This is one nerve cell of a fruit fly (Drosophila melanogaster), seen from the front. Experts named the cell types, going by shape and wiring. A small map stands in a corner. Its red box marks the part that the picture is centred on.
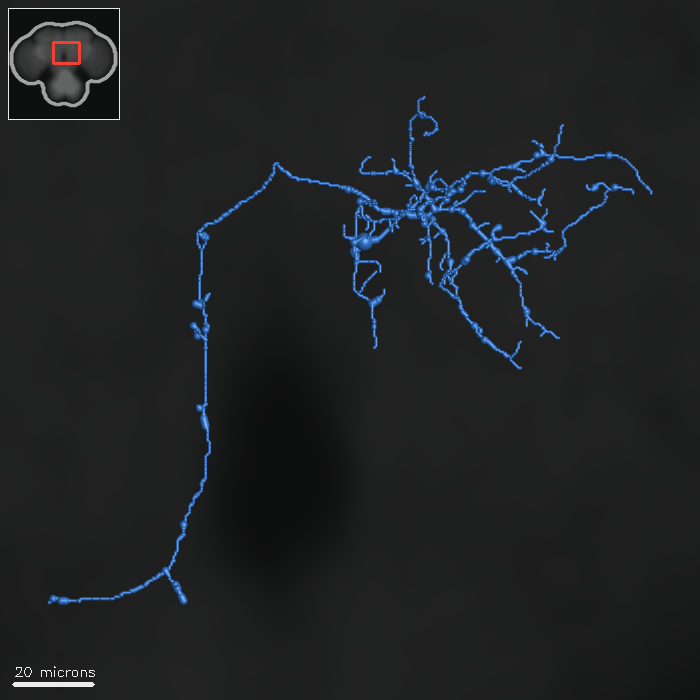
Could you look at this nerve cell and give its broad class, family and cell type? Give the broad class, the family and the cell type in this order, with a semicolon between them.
central-brain intrinsic neuron; hemilineage DM6_posterior; CB3197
